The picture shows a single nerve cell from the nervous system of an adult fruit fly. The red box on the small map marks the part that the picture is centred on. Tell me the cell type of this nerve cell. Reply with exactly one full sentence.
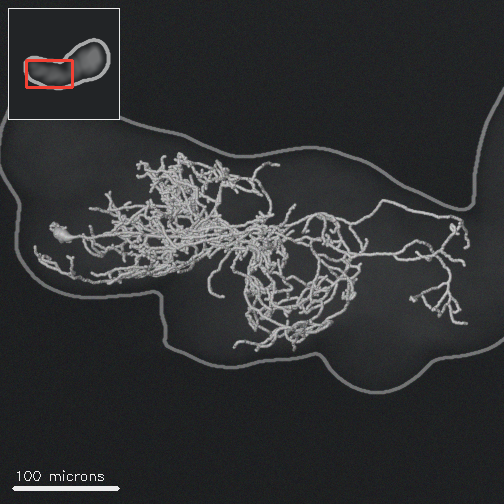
To the cell type IN27X002 belongs this nerve cell.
